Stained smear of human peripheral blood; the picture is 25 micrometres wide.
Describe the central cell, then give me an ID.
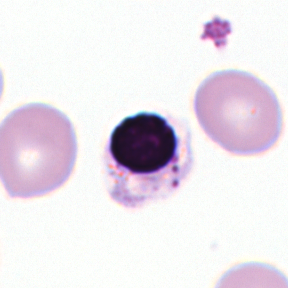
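No nucleoli are visible in the nucleus. At its lower right edge lie a few dark purple-black granules. Small orange-red granules are scattered in the lower left part of the cytoplasm. The lower outline is irregular and ragged, not smooth. The cell is a normoblast.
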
